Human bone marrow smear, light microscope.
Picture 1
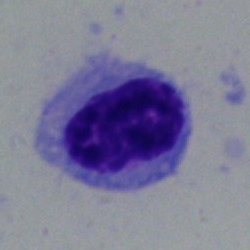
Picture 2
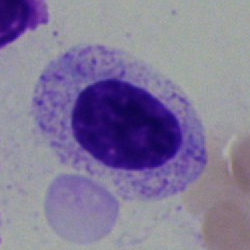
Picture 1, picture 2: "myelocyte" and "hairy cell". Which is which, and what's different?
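Picture 1 shows a hairy cell, and picture 2 shows a myelocyte. Starting with the outline, the hairy cell is roughly oval with a slightly uneven, fuzzy edge, while the myelocyte is oval with a smooth edge. Turning to the nucleus, the hairy cell's sits off-centre toward the right, with dark purple, coarsely clumped chromatin and small paler patches between the clumps. Neither cell shows a distinct nucleolus.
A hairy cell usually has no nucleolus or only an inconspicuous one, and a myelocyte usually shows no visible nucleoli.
As for the cytoplasm, the hairy cell has a moderate pale lilac-blue rim, widest on the left, without visible granules, and the myelocyte's cytoplasm is pale lilac-grey, without vacuoles.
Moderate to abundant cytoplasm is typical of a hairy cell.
Finally, a red cell lies against the lower edge of the myelocyte.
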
